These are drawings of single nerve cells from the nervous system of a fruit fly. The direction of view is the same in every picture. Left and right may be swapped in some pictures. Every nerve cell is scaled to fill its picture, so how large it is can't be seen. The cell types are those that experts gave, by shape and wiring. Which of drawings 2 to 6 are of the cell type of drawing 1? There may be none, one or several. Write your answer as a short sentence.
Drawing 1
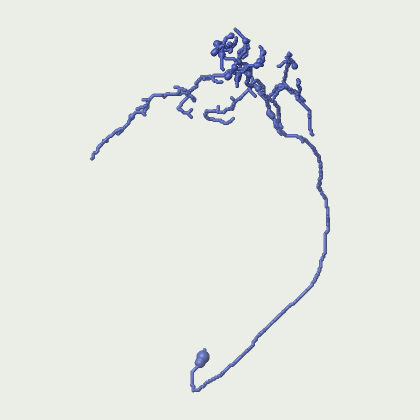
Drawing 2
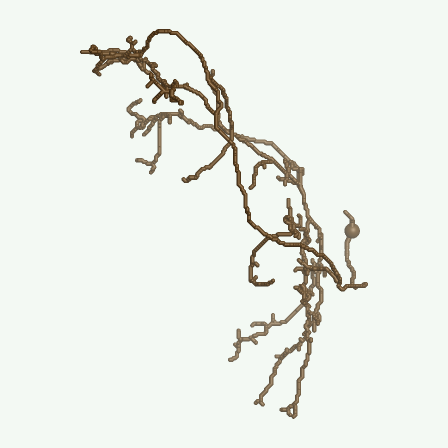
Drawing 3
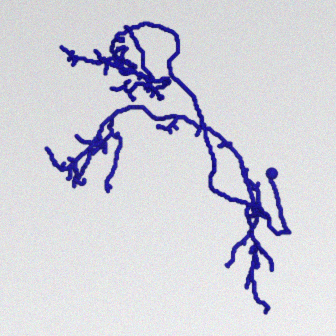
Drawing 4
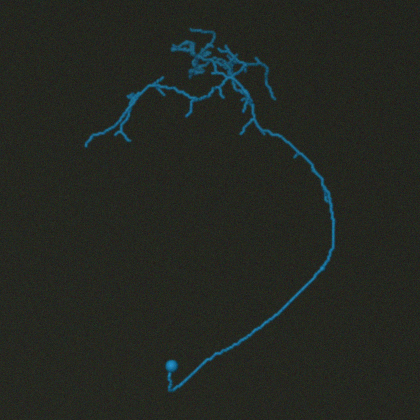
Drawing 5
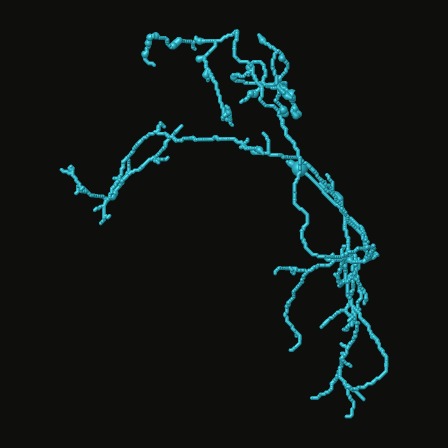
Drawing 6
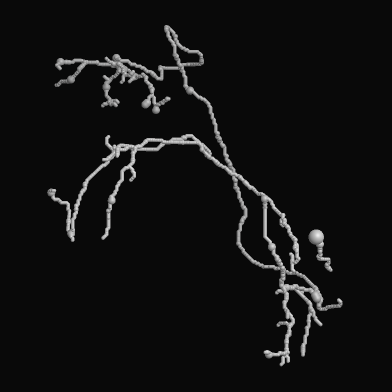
Drawing 4 is of the same cell type.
